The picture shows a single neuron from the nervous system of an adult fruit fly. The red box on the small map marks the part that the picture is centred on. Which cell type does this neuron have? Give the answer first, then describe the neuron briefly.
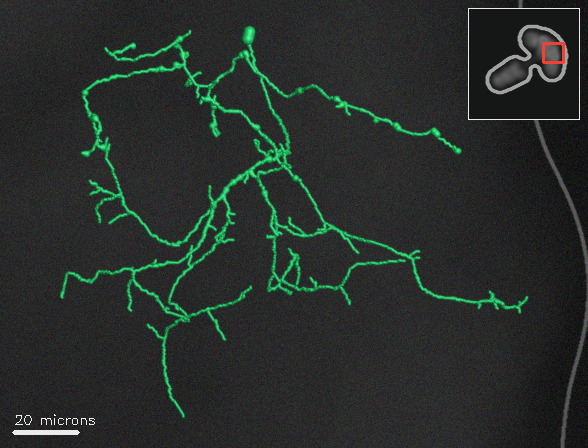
Its cell type is CB0976. This is a central-brain intrinsic neuron. The cell body is at the top of the picture. From left to right in the picture it spans about 150 microns. The picture shows dozens of branch ends.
